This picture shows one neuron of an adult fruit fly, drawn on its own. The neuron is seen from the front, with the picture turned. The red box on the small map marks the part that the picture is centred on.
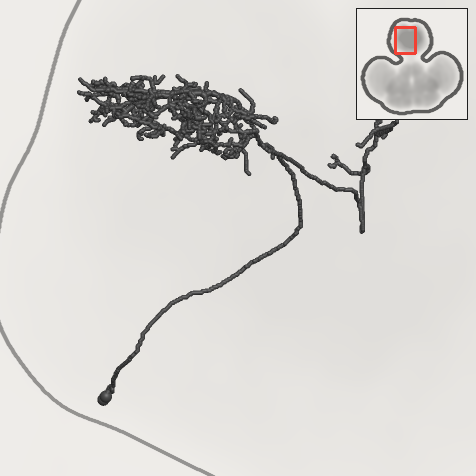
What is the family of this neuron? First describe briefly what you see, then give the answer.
The cell body is at the lower left of the picture. Dozens of branch ends can be seen. It is a nerve-cord intrinsic neuron. The family is hemilineage 23B.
